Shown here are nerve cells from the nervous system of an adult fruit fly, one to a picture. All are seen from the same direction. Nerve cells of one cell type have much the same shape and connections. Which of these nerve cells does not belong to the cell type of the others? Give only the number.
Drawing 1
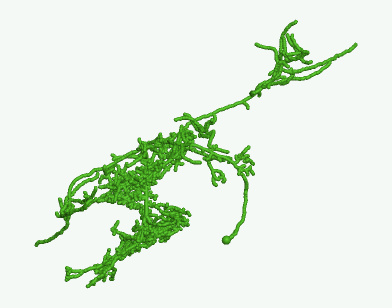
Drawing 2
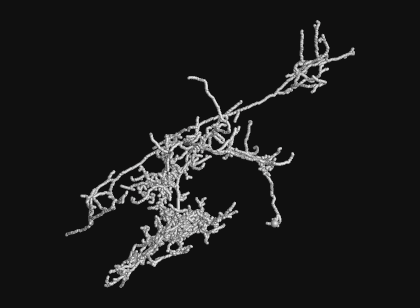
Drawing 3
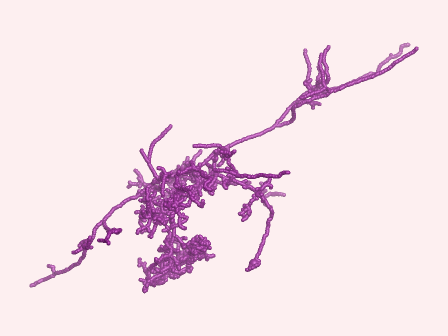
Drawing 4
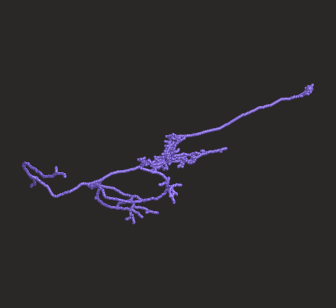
4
